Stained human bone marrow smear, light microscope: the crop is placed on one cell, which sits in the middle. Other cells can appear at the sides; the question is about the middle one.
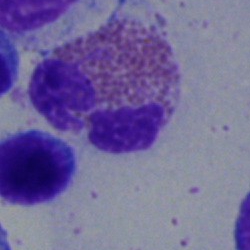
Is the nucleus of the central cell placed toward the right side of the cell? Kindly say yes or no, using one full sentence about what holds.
No, most of its cytoplasm is found to the right of its nucleus.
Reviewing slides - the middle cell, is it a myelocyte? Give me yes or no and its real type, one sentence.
No, at the middle of the crop is an eosinophil, not a myelocyte.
